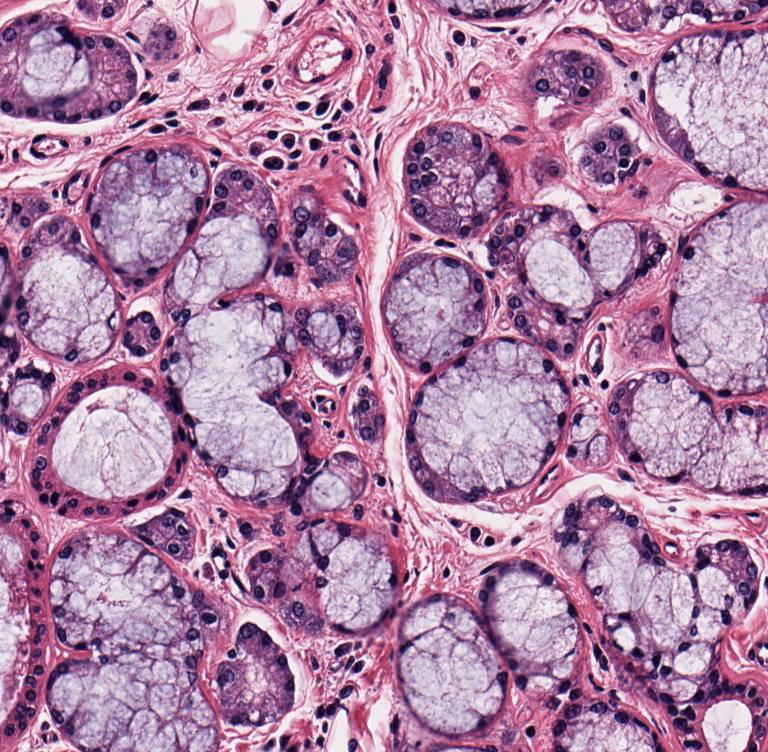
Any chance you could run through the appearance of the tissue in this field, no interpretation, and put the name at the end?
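Thin pink fibrous septa divide rounded glandular units, and a wider connective tissue band runs roughly vertically down the middle. Most units consist of mucous cells with pale, bubbly, greyish-lilac cytoplasm and small, dark nuclei flattened basally. Smaller serous cell groups, darker purple, granular, with round nuclei, lie among and against them. This is minor salivary gland.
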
